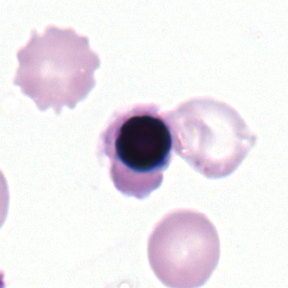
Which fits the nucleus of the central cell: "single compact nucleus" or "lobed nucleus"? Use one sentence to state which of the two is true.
It is a single compact round, oval or kidney-shaped nucleus that the cell has.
